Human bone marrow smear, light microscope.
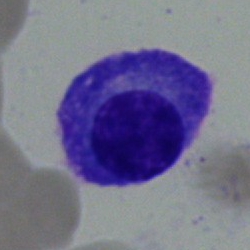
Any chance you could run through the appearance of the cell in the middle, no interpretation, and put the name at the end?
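First, the outline is roughly oval, its edge slightly uneven. Second, the chromatin is dark purple and densely stained. Third, no distinct nucleolus shows. Fourth, a paler zone lies in the cytoplasm just above and to the left of the nucleus. It is a plasma cell.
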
